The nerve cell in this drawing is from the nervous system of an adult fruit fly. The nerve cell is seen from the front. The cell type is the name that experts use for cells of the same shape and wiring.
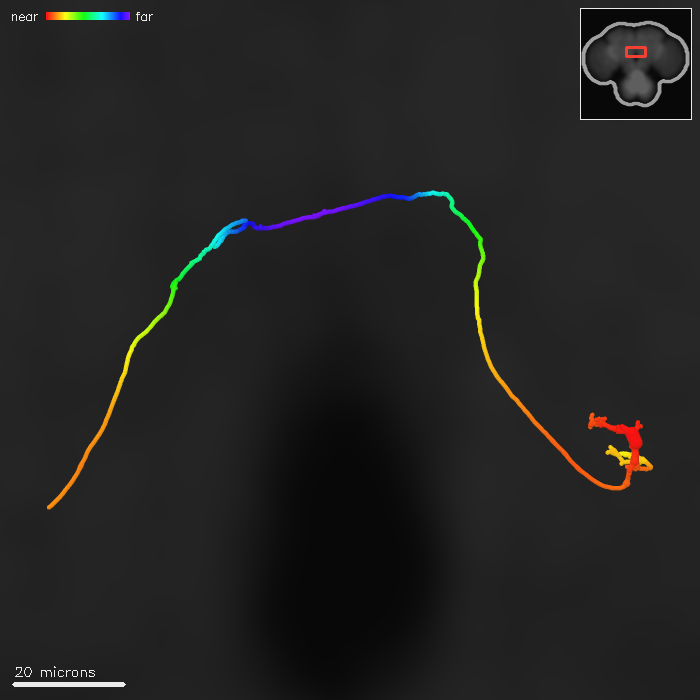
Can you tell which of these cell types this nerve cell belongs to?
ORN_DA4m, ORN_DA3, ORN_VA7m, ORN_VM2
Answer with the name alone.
ORN_VA7m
